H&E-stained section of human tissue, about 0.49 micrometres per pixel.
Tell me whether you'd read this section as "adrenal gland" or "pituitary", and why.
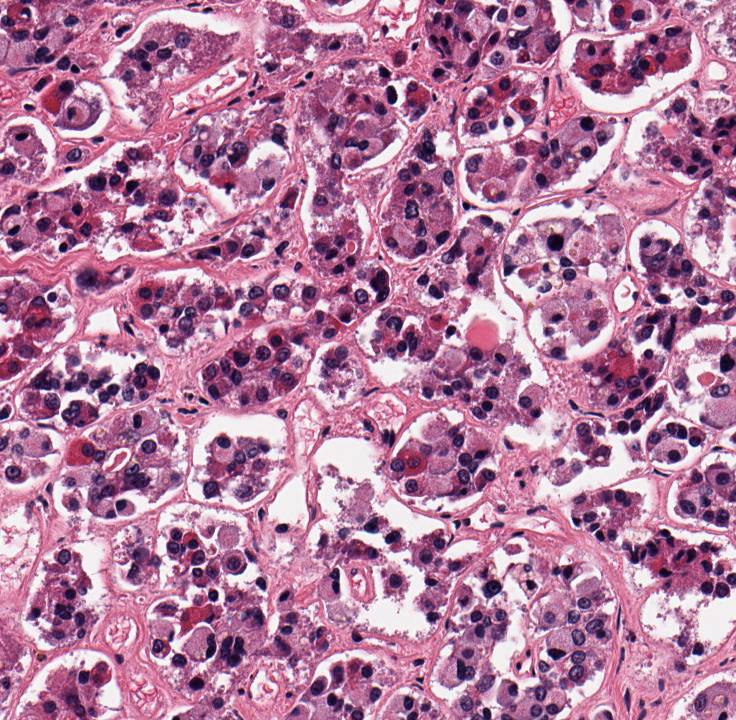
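Pituitary, not adrenal gland, is what this section shows.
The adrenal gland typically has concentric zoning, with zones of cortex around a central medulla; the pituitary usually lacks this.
In this field one pattern continues throughout: cells lie in rounded nests divided by thin pink fibrous septa. Cells with intensely red cytoplasm are scattered among paler cells in nests across the whole field. Most nuclei are small, round and darkly stained, and many cells have pale purple, granular to vacuolated cytoplasm.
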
